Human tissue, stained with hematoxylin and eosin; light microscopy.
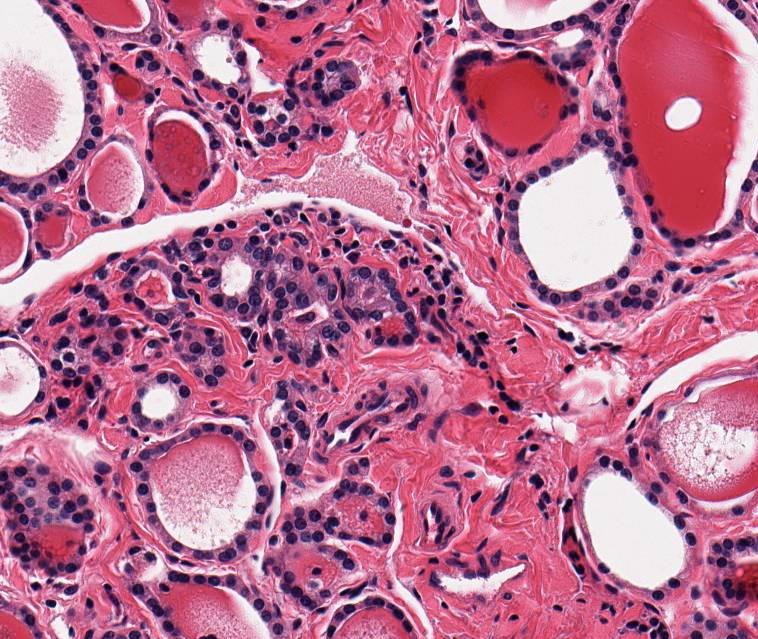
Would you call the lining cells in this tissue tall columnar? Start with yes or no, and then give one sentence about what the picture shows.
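No. Each follicle is lined by a single layer of flattened to cuboidal cells with round, dark nuclei.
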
